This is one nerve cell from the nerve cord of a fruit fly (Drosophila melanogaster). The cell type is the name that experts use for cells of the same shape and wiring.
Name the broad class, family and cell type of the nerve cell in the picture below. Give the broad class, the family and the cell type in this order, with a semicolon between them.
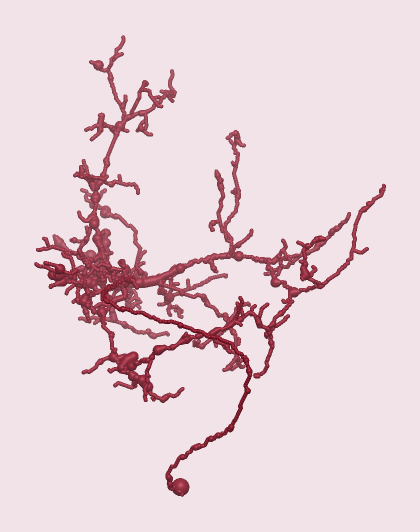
nerve-cord intrinsic neuron; hemilineage 20A.22A; IN20A.22A055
